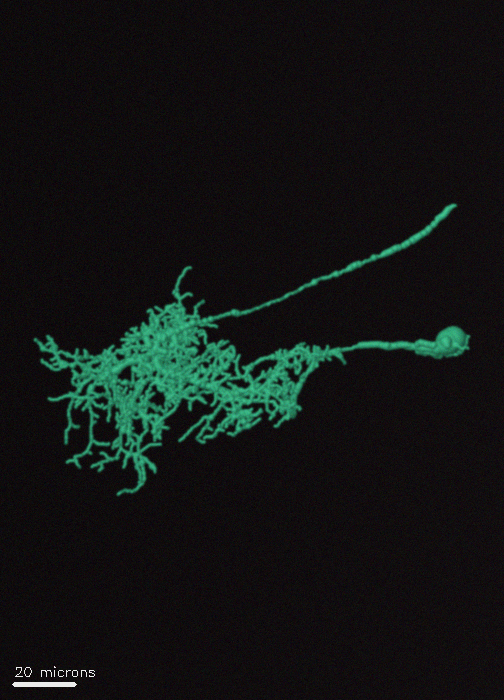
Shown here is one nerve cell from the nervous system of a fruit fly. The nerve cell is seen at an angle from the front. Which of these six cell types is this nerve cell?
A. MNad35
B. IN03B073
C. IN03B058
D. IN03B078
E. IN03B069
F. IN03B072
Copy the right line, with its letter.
A. MNad35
